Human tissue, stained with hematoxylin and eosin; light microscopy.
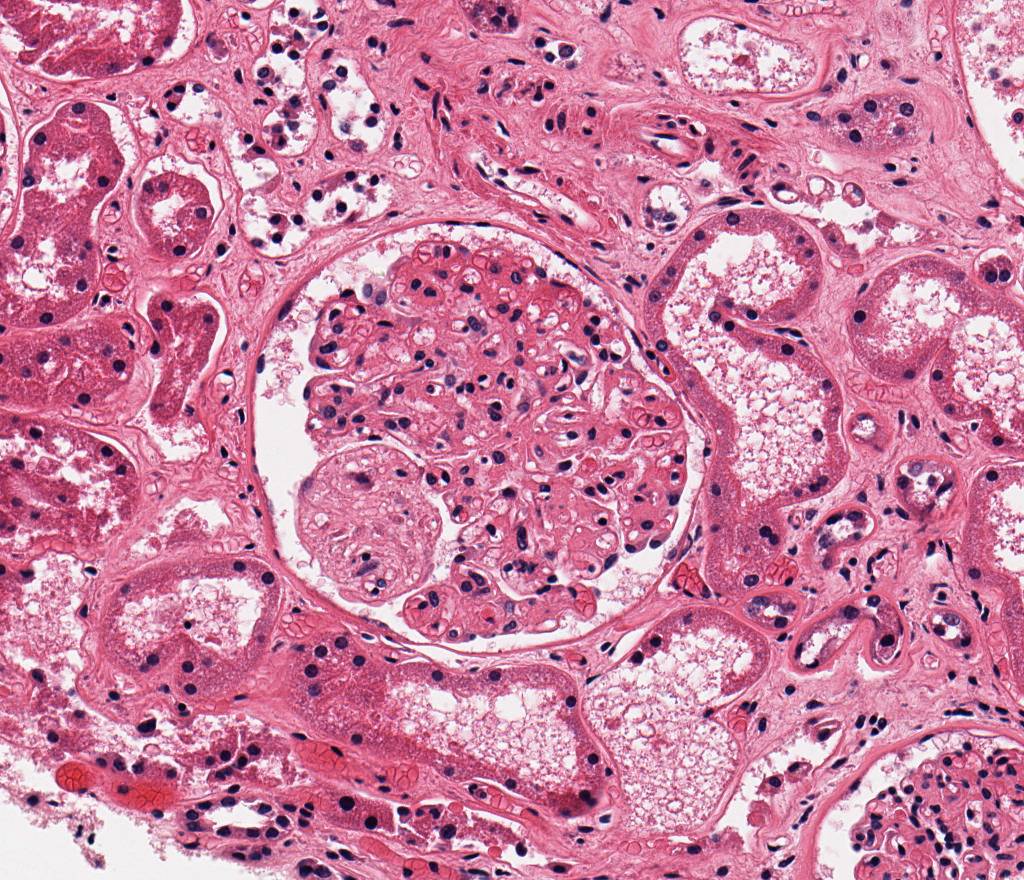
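Renal cortex. Cuboidal cells with pink granular cytoplasm and round dark nuclei line the tubules around the glomerulus. Between the tubules, the interstitium is pink and fibrous, with scattered spindle-shaped nuclei. A small vessel at the lower left edge is filled with closely packed bright red blood cells. The tissue ends raggedly at the lower left corner.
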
